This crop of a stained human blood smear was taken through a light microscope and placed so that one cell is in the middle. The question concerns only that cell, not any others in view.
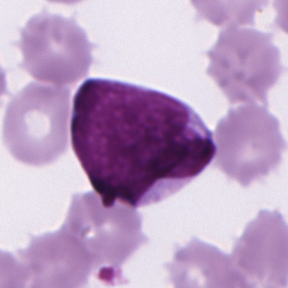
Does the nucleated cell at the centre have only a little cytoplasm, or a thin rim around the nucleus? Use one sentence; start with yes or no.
Yes, in this cell the cytoplasm is scant.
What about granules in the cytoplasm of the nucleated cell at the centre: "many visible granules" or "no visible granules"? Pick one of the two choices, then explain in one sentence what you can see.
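No visible granules. No granules are seen in the cytoplasm.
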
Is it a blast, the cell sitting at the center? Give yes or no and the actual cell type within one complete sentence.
Yes, the cell at the middle of the frame is a blast.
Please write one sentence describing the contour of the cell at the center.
Irregular and not smooth, the cell boundary is ragged or drawn out into projections.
